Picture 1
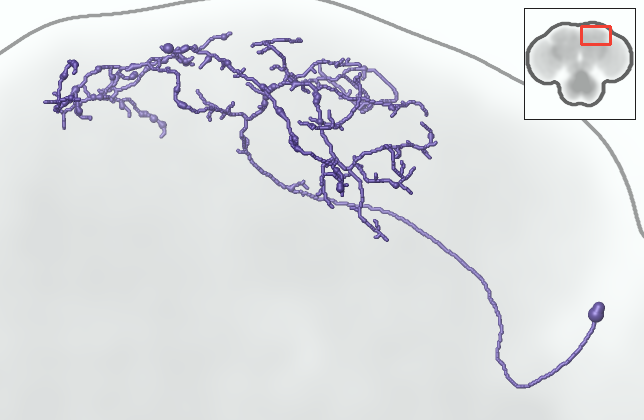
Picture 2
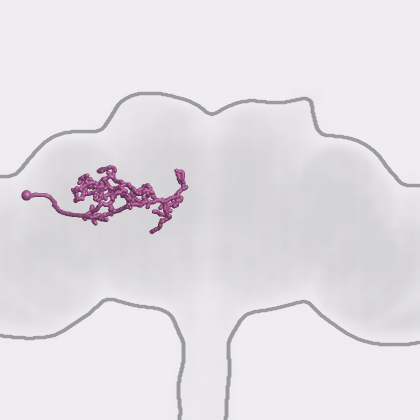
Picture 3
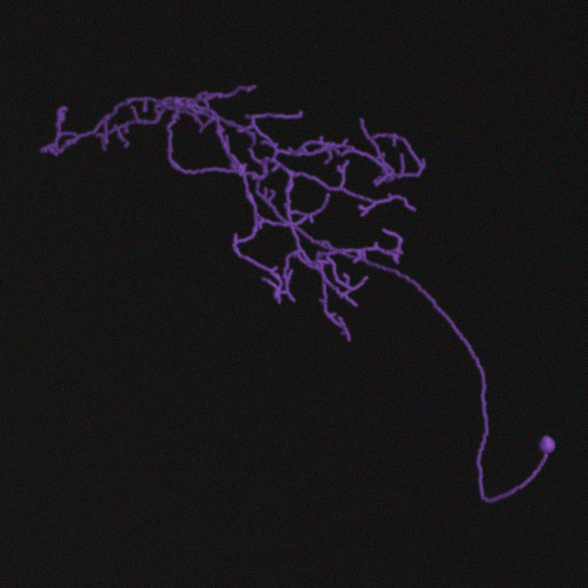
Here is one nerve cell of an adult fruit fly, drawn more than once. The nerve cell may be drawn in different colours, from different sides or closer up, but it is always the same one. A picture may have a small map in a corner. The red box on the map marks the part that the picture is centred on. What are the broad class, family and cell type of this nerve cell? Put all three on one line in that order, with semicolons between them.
central-brain intrinsic neuron; hemilineage SIPa1_ventral; SMP025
